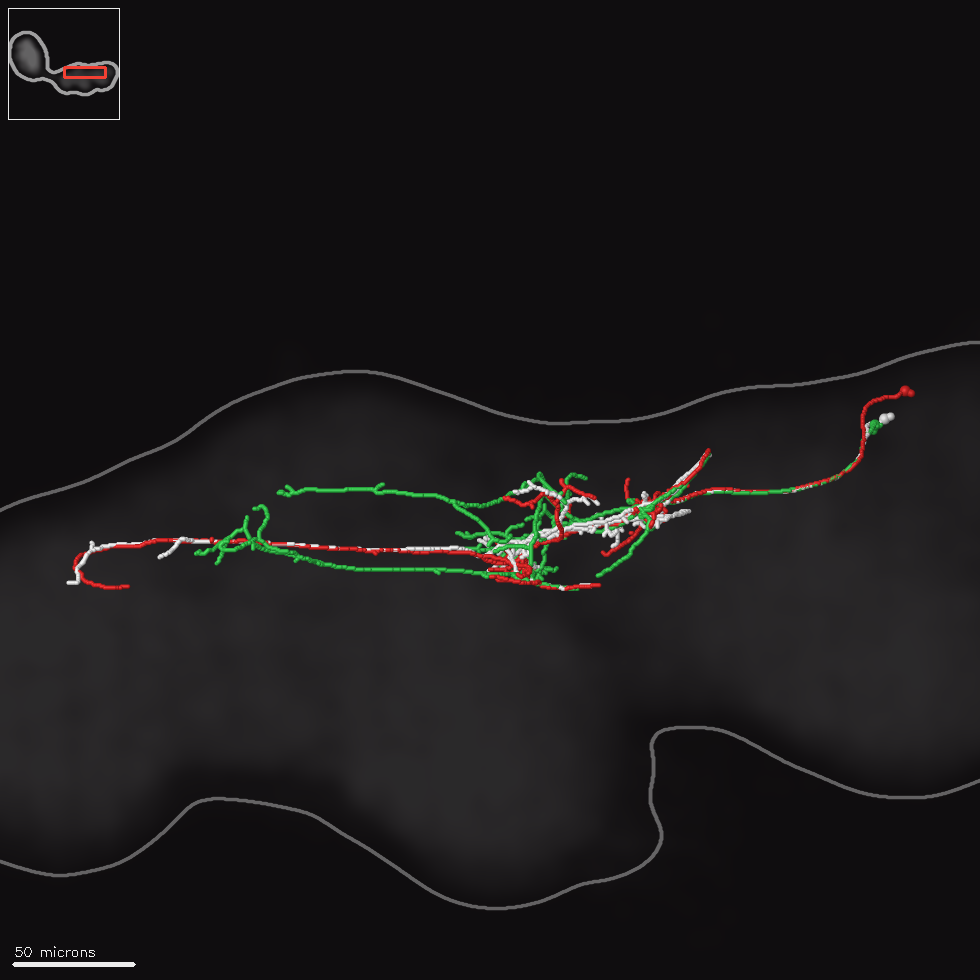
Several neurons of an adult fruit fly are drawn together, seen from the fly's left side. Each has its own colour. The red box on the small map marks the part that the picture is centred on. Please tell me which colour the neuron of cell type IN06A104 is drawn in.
white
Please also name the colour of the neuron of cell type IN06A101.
red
